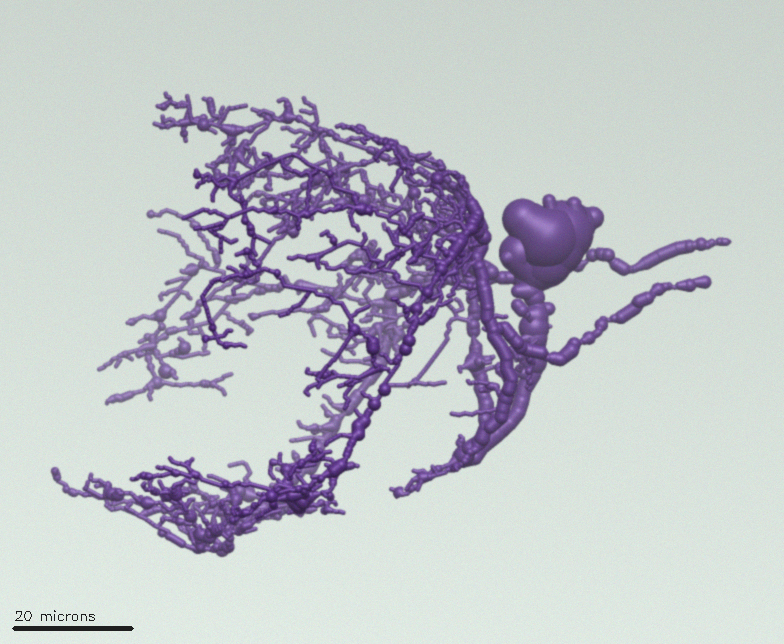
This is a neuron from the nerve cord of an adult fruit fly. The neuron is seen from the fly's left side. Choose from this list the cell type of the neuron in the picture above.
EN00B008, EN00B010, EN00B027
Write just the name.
EN00B010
